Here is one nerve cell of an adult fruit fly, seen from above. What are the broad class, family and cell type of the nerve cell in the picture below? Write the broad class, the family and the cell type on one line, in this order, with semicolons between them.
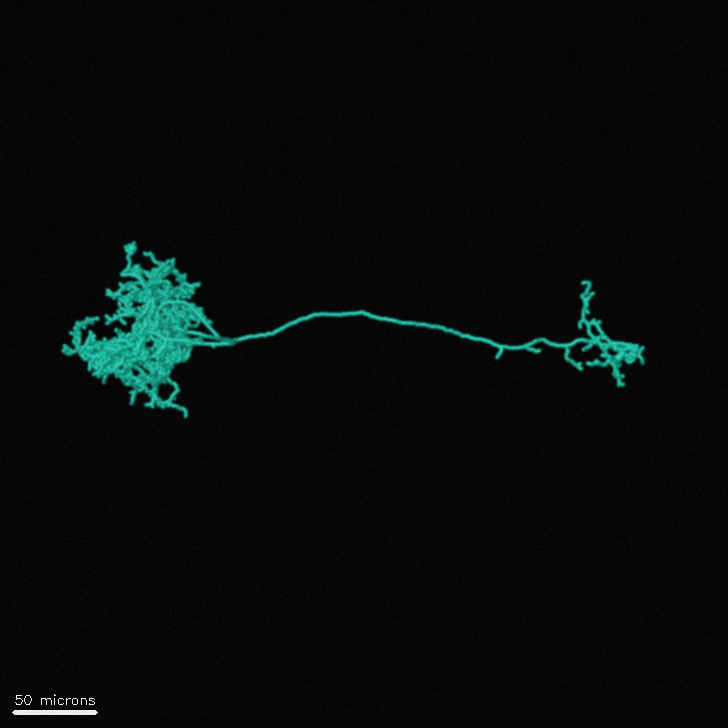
central-brain intrinsic neuron; hemilineage VLPl&d1_dorsal; AVLP243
